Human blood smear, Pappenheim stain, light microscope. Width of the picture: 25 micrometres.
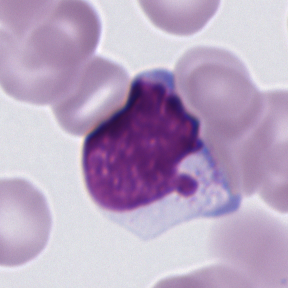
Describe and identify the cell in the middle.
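Most of the cytoplasm, which is pale blue, lies below and to the right of a nucleus that fills most of the cell. A few fine purple granules are scattered in that cytoplasm. This cell is a large granular lymphocyte.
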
